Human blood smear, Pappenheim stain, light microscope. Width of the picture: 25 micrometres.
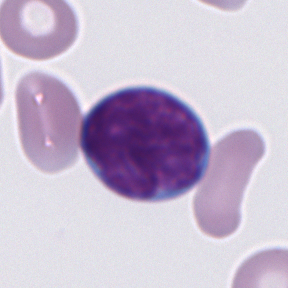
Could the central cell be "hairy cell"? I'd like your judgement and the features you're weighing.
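No: this cell is a typical lymphocyte, not a hairy cell.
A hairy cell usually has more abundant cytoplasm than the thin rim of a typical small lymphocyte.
First, cytoplasm: only a thin rim, mainly along the lower edge, favouring typical lymphocyte over hairy cell.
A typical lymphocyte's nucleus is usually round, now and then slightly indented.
Second, nucleus: round to slightly oval and not lobed, in keeping with that.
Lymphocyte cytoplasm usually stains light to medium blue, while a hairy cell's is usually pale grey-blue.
Third, colour: the cytoplasm here is pale blue, fitting the lymphocyte. Last, the outline is smooth, roughly round and without projections; no granules or vacuoles show.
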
